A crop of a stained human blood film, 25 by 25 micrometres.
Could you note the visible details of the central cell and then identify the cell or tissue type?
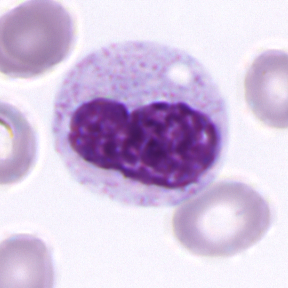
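So the nucleus here is two lobes side by side, joined by a broad connection, with the left lobe smaller than the right, and the whole nucleus comes to about 13 by 8 micrometres. The cytoplasm's pale lilac, with more of it above the nucleus than below, and there's a single clear vacuole up in the upper right. That's a band neutrophil.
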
